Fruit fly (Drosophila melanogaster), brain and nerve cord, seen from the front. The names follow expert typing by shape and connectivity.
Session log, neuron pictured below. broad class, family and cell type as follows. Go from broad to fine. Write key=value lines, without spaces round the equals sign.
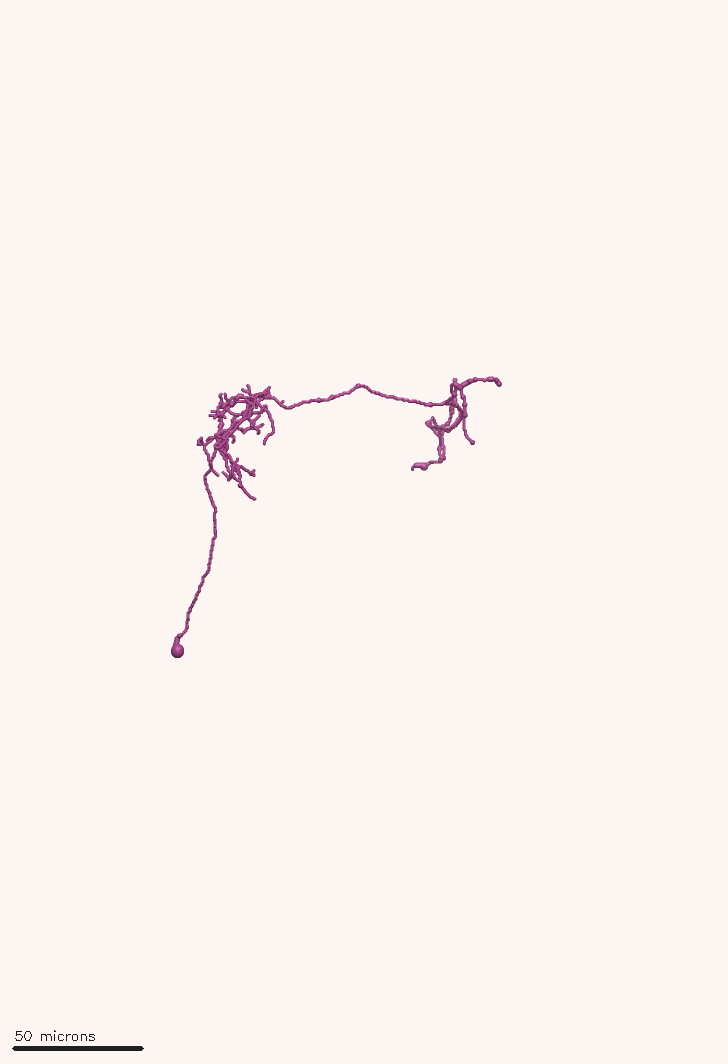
broad_class=nerve-cord intrinsic neuron
family=hemilineage 06A
cell_type=IN06A089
